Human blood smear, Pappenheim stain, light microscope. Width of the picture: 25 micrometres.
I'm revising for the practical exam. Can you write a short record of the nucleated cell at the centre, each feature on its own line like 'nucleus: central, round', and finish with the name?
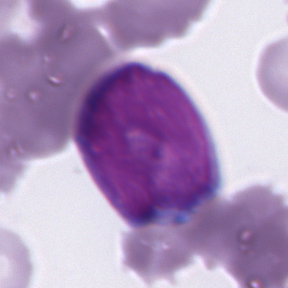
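Chromatin: fine, evenly spread, no coarse dark clumps
Nuclear stain: deep reddish-purple
Pale spot: near the centre of the nucleus
Cytoplasm: thin blue rim, clearest along lower edge
Cell size: about 15 by 11 micrometres
Nucleus size: about 14 by 10 micrometres
Nuclear outline: oval
Nuclear share: about 90% of the cell's area
Name: myeloblast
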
